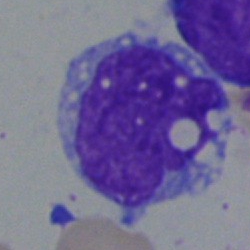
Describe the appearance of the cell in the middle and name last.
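Roughly round in shape, the cell has a ragged, irregular edge on its right side. A large nucleus fills most of the cell, and its right border is indented and notched. The chromatin is finely textured and purple, without dense dark clumps. This is a monocyte.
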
